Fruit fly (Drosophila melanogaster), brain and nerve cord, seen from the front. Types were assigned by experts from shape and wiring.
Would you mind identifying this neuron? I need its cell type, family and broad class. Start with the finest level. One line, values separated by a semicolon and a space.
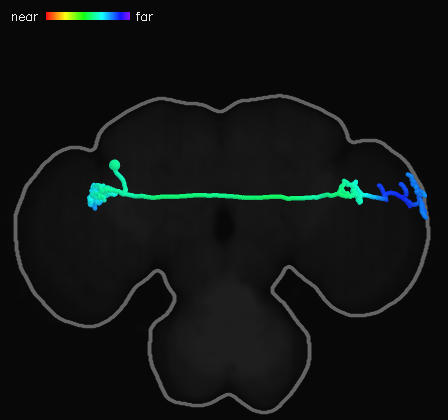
LC14b; hemilineage VPNp1_lateral; optic-lobe intrinsic neuron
